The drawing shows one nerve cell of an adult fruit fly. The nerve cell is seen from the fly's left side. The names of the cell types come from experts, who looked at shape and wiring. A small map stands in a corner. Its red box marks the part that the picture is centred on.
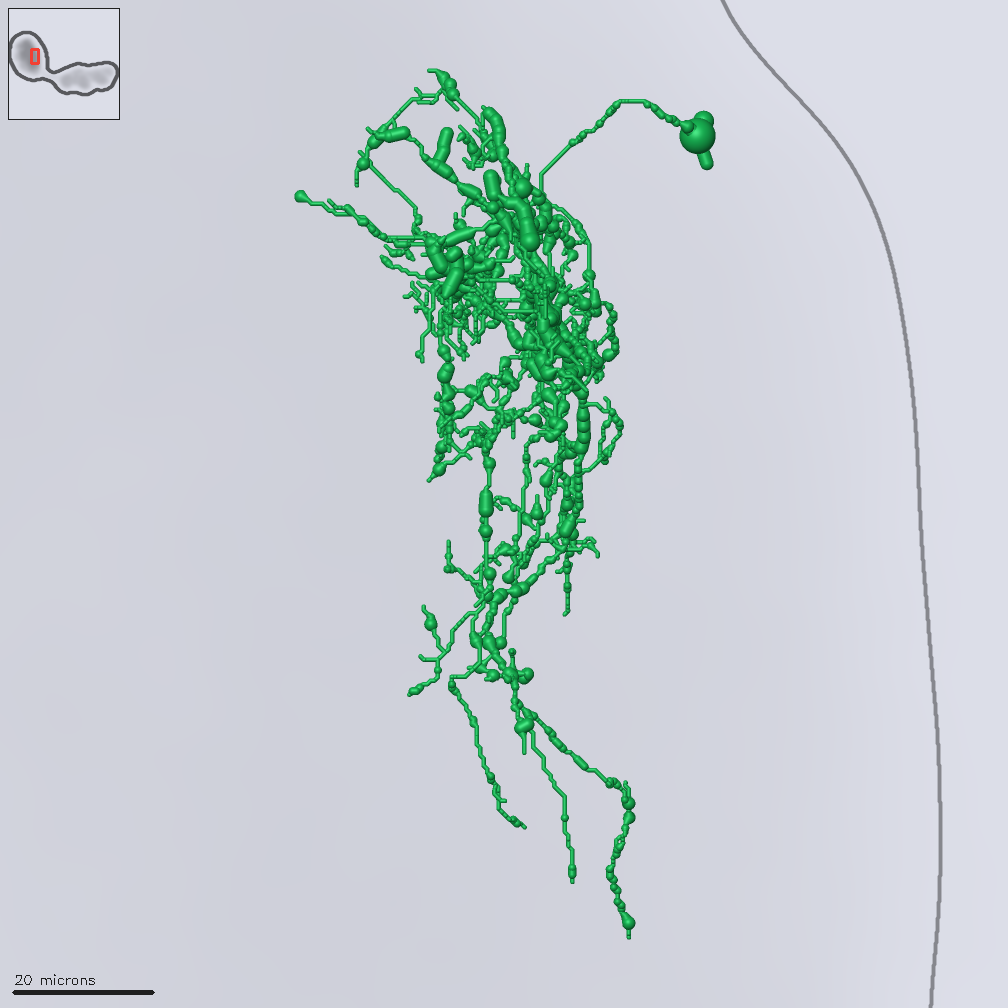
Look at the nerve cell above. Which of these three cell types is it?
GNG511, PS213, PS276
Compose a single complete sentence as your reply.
It is the cell type PS276 to which this neuron belongs.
